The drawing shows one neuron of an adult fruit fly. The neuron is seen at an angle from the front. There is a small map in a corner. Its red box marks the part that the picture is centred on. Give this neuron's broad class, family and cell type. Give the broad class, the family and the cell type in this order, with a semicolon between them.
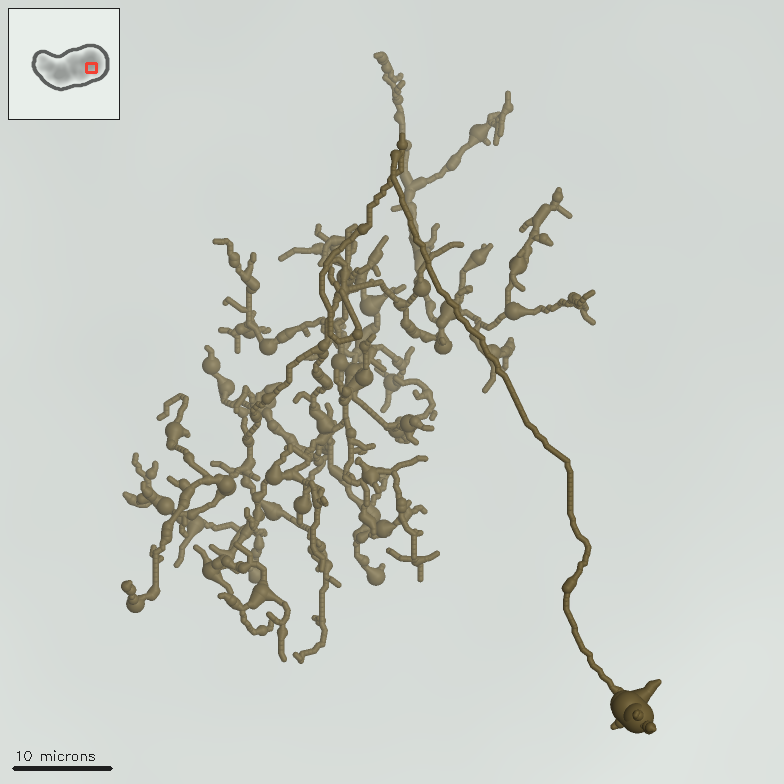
optic-lobe intrinsic neuron; Li; Li34b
